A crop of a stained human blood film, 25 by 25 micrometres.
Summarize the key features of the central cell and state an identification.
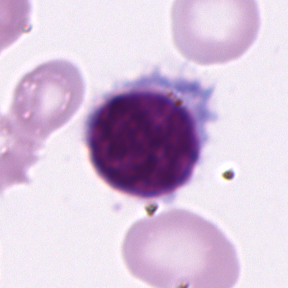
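Fine hair-like projections stick out from the upper and right edge; outline ragged rather than smooth. Cell about 12 by 10 micrometres. Nucleus round, about 9 micrometres across, with only a narrow rim of pale blue cytoplasm around it. Hairy cell.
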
